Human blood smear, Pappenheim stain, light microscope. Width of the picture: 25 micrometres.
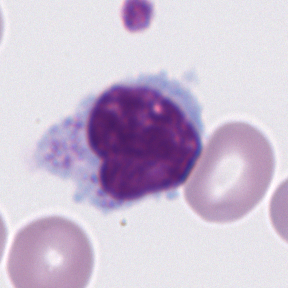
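Large granular lymphocyte, the nucleated cell at the centre of a stained smear of human peripheral blood. Its nucleus, about 10 micrometres across, fills about 60% of the cell's area and has a notch on its lower left side. The chromatin stains dark purple and is dense, with faint folds. Most of the cytoplasm lies to the left of the nucleus, and fine purplish granules are scattered through it.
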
